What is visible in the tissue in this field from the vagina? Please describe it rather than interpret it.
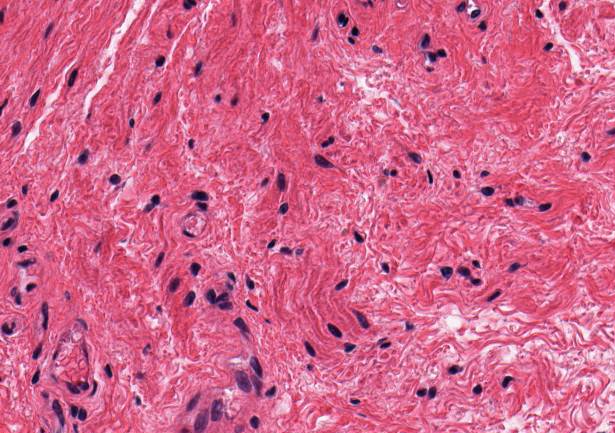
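Pink fibrous stroma fills the whole field, with no epithelium that I can find. The collagen bundles are wavy, interlacing in many directions. Scattered through them are small, dark nuclei, oval to spindle-shaped. Around those nuclei I can't tell the cytoplasm apart from the surrounding collagen.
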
